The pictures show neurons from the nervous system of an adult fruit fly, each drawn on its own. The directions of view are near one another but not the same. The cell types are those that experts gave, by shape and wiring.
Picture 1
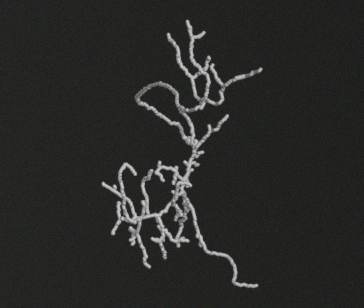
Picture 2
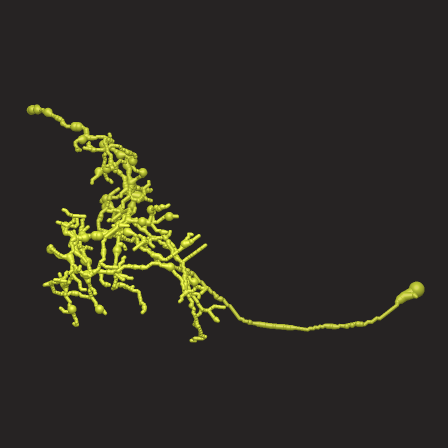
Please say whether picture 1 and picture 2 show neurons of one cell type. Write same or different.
different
